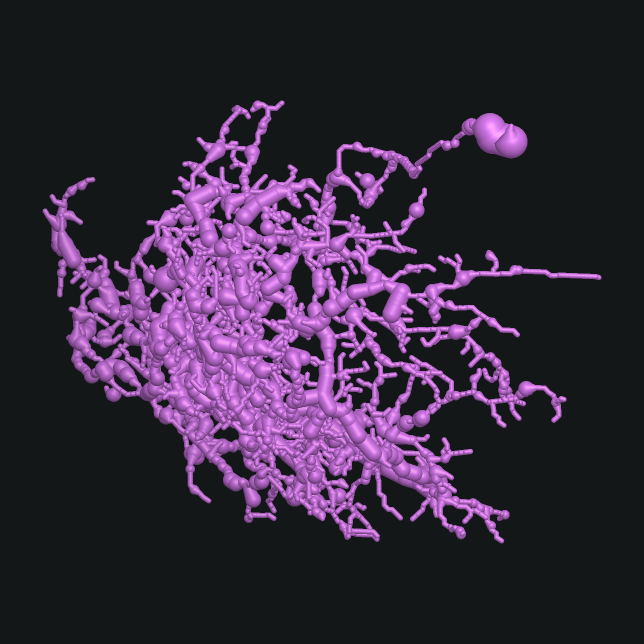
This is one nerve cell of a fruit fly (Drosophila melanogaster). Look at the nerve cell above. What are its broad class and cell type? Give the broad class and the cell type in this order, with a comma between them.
central-brain intrinsic neuron, GNG019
